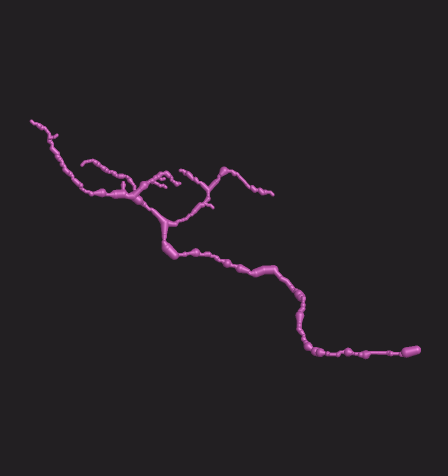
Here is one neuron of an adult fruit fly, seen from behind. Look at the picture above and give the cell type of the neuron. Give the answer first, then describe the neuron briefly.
The cell type is SNta41. It is a sensory neuron entering the nerve cord. No cell body is drawn. There are a dozen or fewer branch ends.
